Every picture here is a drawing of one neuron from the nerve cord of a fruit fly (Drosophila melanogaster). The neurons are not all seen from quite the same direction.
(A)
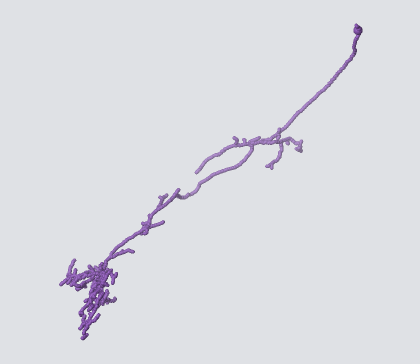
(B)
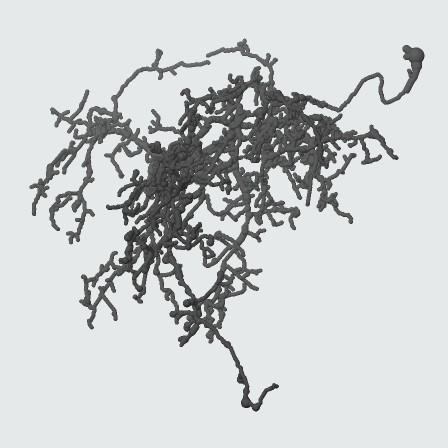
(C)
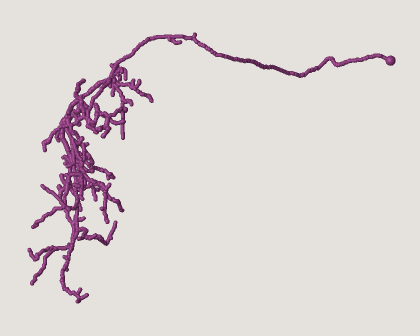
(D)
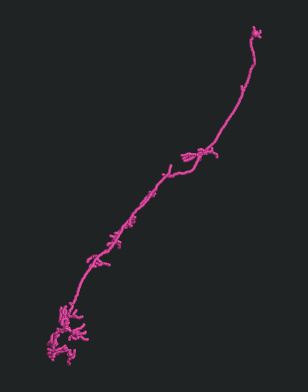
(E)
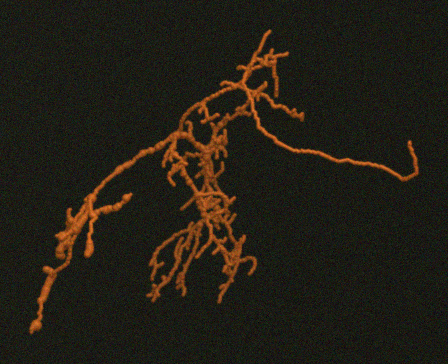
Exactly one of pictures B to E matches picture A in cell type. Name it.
Picture D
